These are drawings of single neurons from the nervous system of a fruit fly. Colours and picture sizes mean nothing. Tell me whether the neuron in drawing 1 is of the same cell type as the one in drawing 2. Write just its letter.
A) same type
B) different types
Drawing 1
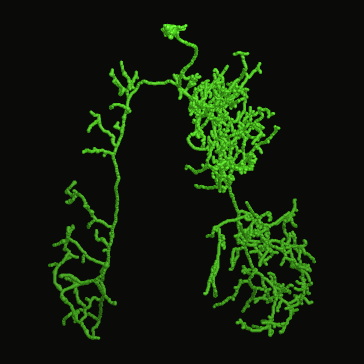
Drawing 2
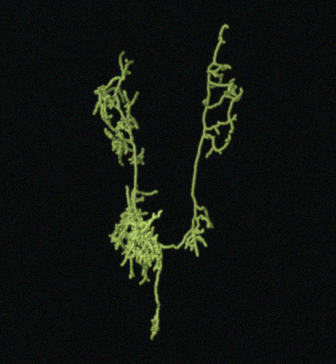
A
